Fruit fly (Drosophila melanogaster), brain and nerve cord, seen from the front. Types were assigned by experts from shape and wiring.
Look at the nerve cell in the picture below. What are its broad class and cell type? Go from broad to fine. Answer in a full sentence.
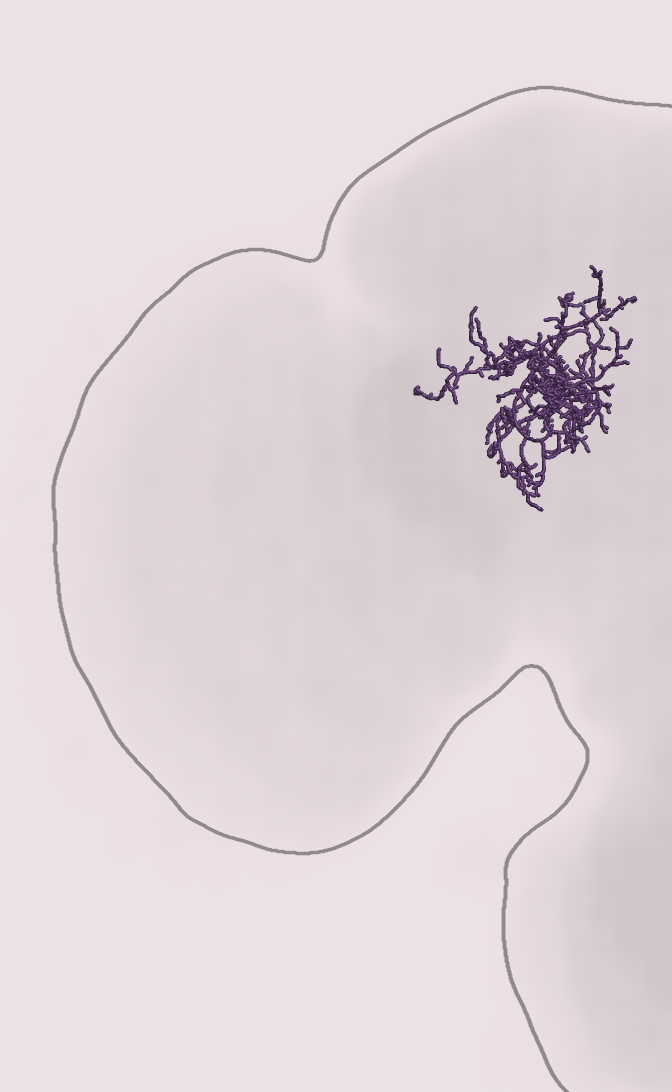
A central-brain intrinsic neuron, type CB0734.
